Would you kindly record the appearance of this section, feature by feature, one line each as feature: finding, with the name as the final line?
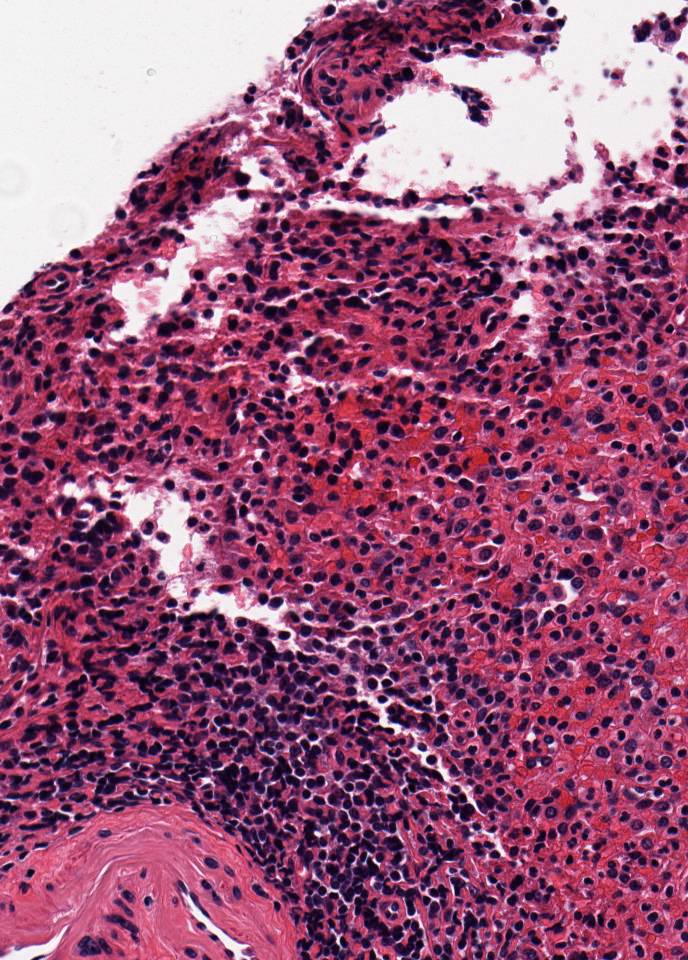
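Pattern: diffuse, densely cellular sheet
Epithelium: no glands, tubules or lining anywhere
Densest nuclei: small, round, dark; lower centre
Red blood cells: free, scattered; most in centre and right half
Fibrous band: pink, curving, bottom left corner; sparse elongated nuclei
Name: spleen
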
